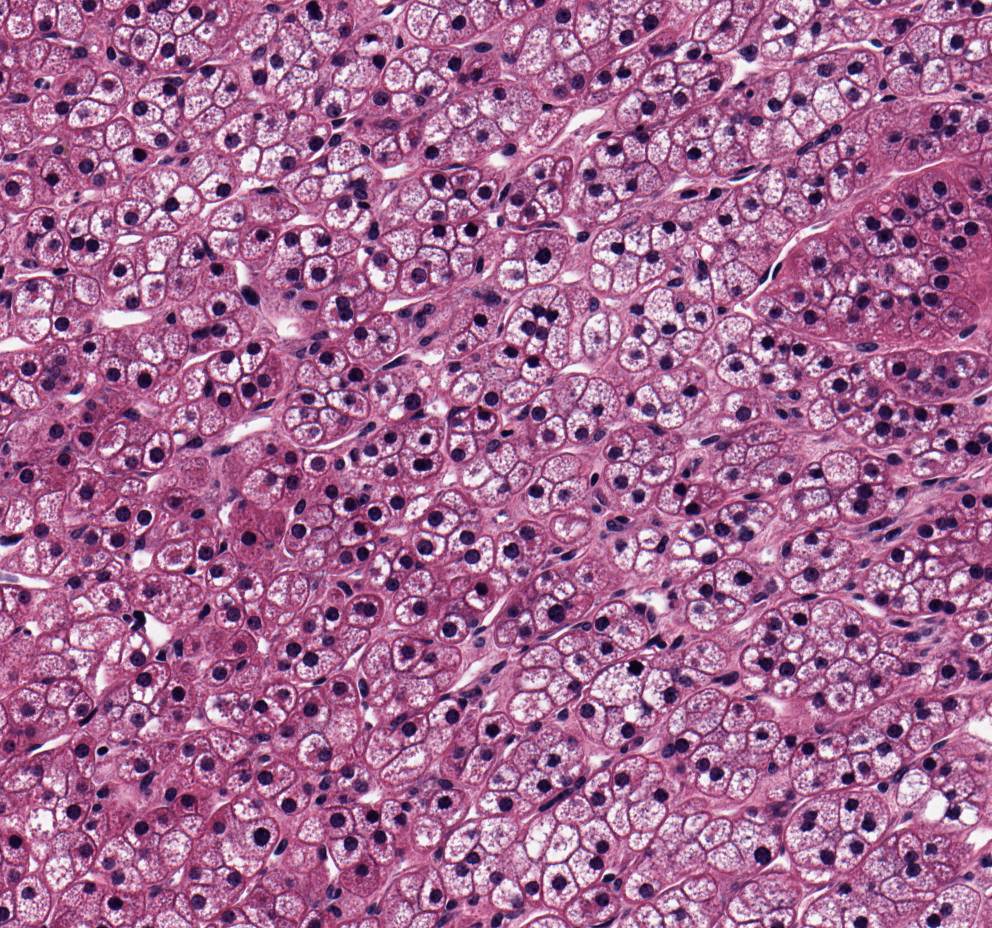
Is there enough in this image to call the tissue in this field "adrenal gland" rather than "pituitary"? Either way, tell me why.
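This is adrenal gland. See how most cells look alike: pale foamy cytoplasm full of fine vacuoles, one small round dark nucleus usually near the centre, and sharp pink borders.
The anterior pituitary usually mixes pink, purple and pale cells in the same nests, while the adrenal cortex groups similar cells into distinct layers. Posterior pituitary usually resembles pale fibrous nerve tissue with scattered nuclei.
Here, cell nests sit between thin slit-like vascular channels lined by flattened nuclei, with very little stroma.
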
